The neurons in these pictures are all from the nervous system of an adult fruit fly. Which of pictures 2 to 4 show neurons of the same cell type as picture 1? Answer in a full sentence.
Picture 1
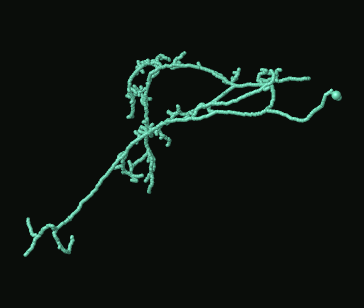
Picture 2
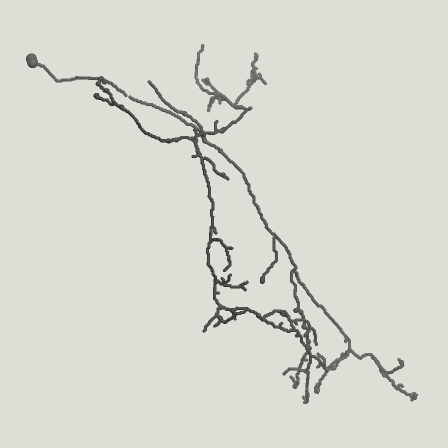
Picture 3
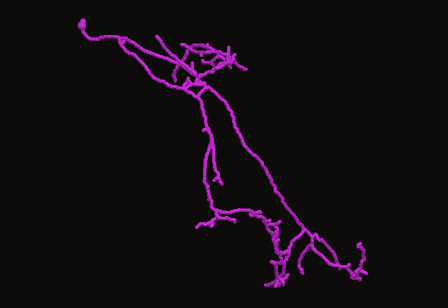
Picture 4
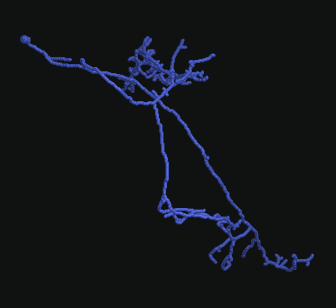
None of them is of the same cell type.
